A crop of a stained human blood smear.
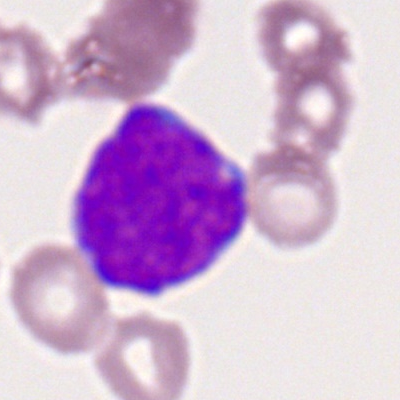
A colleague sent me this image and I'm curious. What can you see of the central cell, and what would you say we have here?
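Notice first the outline: roughly round, with a few flattened, slightly angular sides. Now look at the nucleus, a single unlobed mass whose chromatin is deep purple with a mottled, patchy texture. In the cytoplasm, you'll see no granules at all. What we have here is a myeloblast.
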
